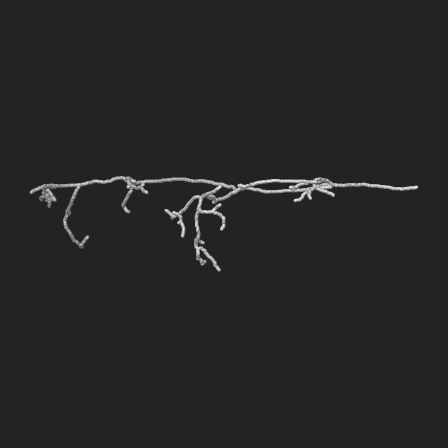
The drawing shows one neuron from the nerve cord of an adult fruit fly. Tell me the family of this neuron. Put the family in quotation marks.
"hemilineage MX3"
